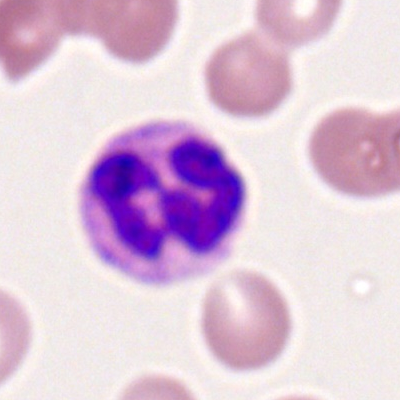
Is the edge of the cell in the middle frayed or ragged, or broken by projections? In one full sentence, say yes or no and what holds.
No, what this cell has is a smooth outline, not a rough one.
